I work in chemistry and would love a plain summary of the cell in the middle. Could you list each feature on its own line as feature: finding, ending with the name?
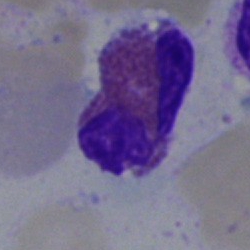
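Nucleus: dark band along the right side, joined to a second dark mass at lower left
Chromatin: dense, deeply stained, no fine open pattern
Cytoplasm: reddish-purple, filling the upper middle of the cell
Granules: fine, giving the cytoplasm a speckled look
Answer: eosinophil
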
